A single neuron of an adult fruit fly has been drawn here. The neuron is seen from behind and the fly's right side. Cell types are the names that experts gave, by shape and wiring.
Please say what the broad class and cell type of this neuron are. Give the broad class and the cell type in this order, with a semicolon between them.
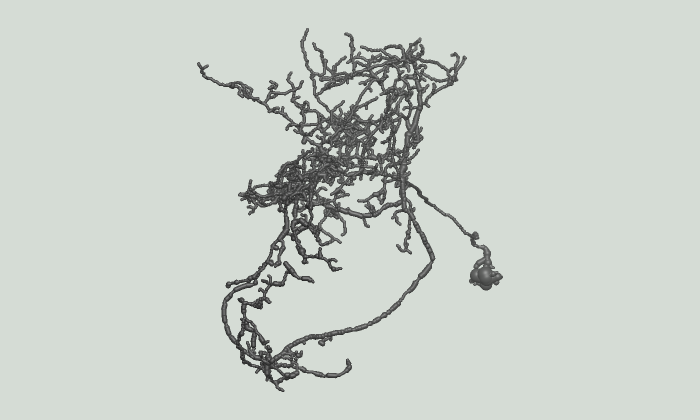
central-brain intrinsic neuron; CB0244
